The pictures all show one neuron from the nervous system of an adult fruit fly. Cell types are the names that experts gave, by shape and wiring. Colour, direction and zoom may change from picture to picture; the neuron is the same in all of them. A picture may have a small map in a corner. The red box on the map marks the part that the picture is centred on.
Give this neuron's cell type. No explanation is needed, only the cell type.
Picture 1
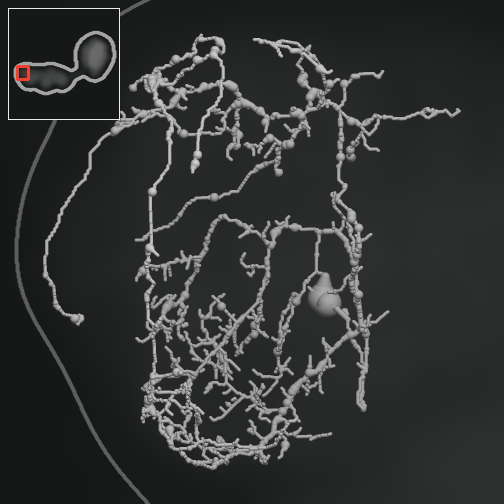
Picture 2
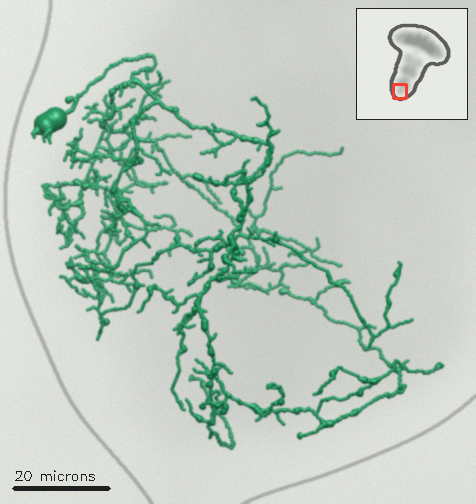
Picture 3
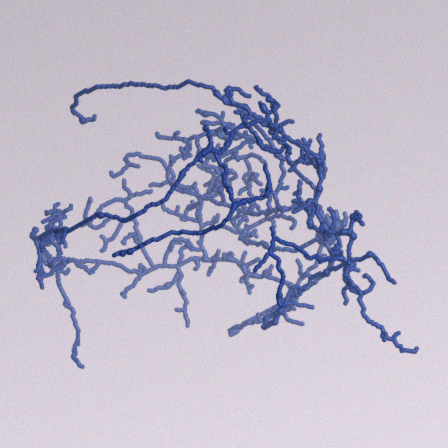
INXXX350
